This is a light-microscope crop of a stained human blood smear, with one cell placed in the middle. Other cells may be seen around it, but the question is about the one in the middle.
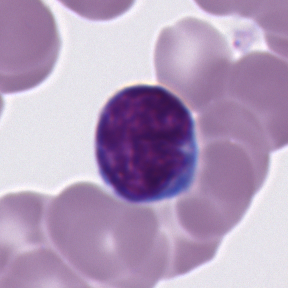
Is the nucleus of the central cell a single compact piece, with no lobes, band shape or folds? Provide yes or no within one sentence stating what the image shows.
Yes, the nucleus of this cell is one compact round, oval or kidney-shaped mass.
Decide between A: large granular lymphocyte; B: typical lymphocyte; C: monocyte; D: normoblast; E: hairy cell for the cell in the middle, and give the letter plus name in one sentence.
The central cell in this crop is a typical lymphocyte, so the correct choice is option B.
